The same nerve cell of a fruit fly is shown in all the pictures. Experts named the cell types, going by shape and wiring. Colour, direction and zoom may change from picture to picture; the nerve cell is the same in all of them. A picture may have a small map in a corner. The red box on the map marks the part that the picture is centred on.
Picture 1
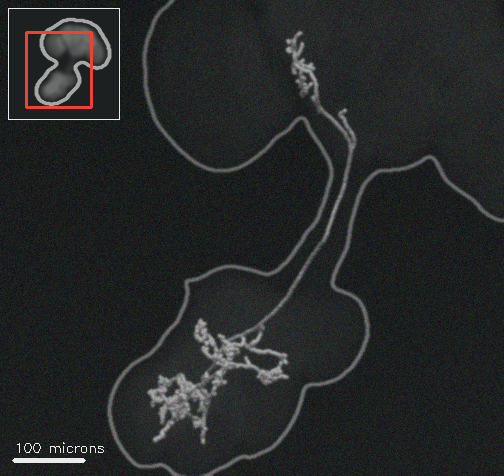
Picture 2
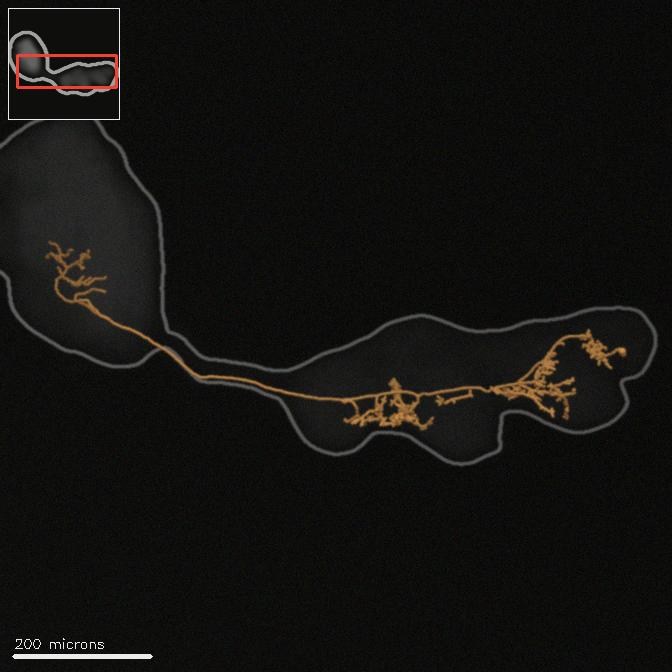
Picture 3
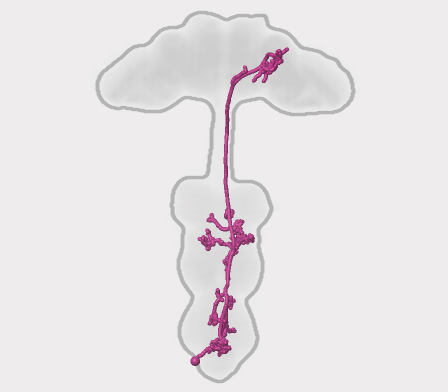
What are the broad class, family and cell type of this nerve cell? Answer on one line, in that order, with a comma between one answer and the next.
ascending neuron, hemilineage 09B, AN09B029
